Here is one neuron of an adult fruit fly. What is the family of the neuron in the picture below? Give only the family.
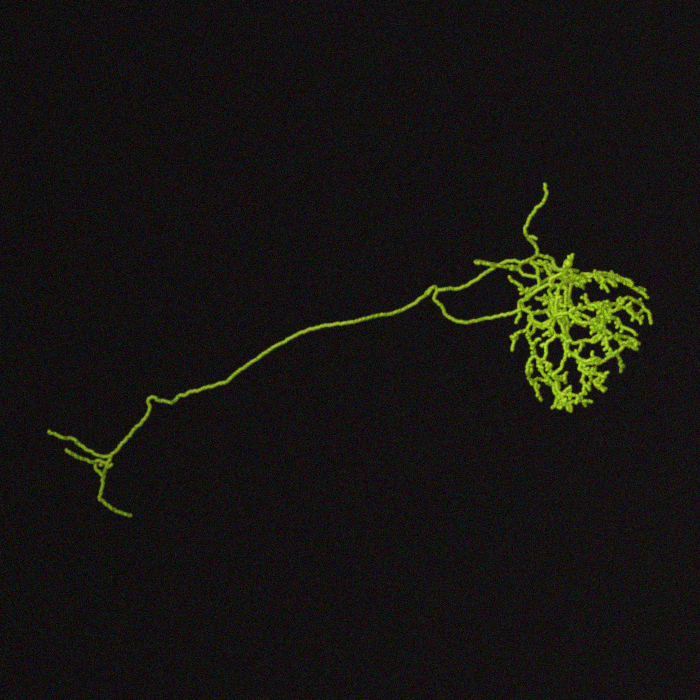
hemilineage VLPl&d1_dorsal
